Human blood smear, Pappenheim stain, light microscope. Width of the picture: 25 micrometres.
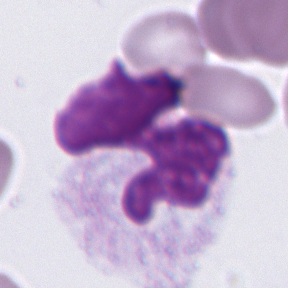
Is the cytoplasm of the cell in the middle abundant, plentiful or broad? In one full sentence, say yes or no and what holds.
Yes, there is a wide area of cytoplasm around the nucleus.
